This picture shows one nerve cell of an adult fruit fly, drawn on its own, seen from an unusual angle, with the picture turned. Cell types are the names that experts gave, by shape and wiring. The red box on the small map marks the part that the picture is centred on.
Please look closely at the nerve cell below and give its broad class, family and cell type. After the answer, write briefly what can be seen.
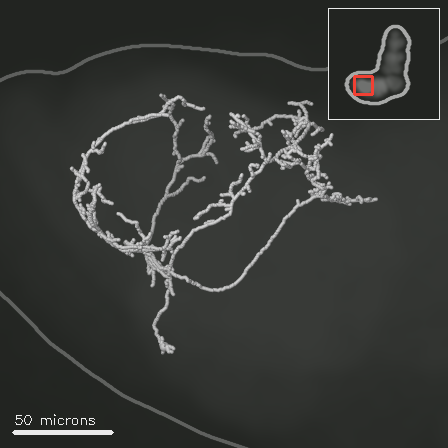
It is a central-brain intrinsic neuron. The family is hemilineage SLPa&l1_anterior. It is of cell type CL085_b. From left to right in the picture it spans about 160 microns. The picture shows dozens of branch ends.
